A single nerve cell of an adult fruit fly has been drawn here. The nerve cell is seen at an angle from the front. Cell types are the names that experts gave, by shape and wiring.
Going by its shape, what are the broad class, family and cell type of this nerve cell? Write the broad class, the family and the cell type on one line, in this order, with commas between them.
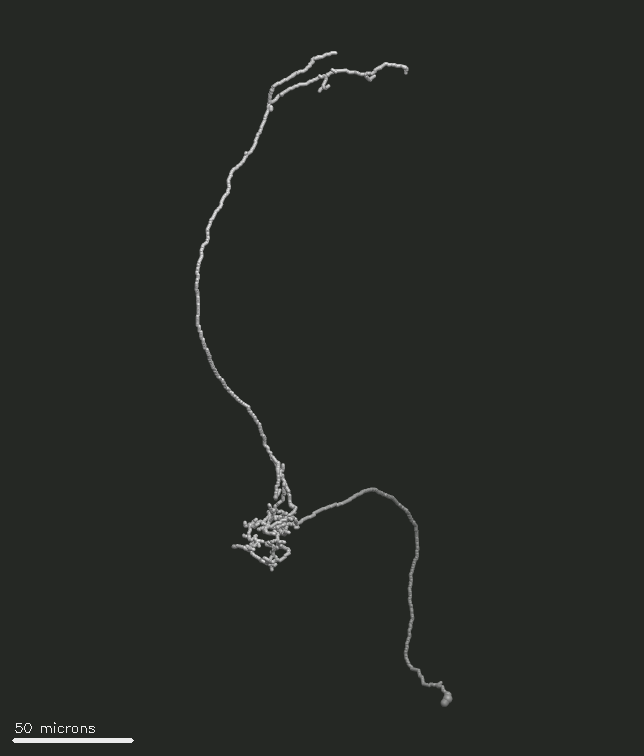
central-brain intrinsic neuron, hemilineage LB5, PRW034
